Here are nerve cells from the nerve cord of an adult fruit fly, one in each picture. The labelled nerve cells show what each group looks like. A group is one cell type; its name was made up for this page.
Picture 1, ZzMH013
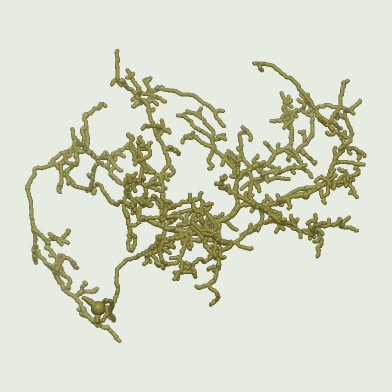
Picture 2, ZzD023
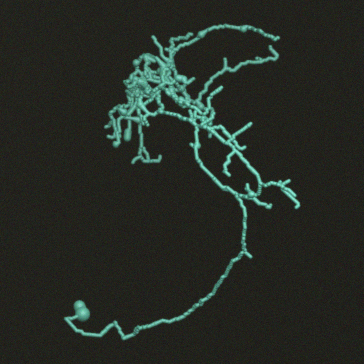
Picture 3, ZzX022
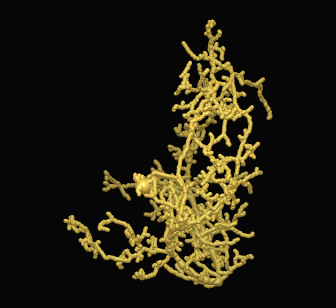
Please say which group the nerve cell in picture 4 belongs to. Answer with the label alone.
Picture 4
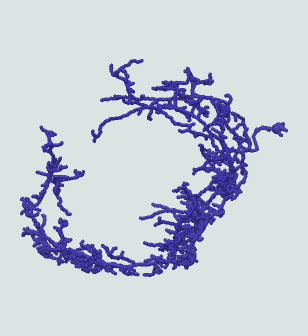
ZzX022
